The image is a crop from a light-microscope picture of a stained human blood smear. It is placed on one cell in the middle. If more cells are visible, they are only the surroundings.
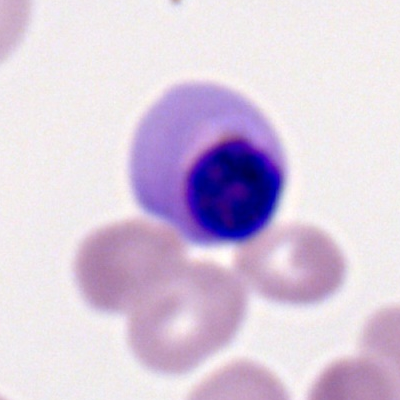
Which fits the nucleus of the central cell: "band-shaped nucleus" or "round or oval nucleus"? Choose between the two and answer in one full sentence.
Round or oval in outline, the nucleus forms a single compact mass.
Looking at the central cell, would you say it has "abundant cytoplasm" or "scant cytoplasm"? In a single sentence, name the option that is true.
The cytoplasm forms a broad area around the nucleus.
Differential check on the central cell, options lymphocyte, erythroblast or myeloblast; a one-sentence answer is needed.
What the crop centres on is an erythroblast.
